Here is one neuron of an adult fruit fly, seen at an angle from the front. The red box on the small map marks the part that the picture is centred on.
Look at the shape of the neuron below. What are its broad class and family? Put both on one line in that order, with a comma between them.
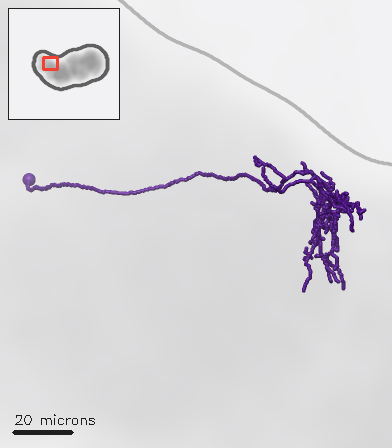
nerve-cord intrinsic neuron, hemilineage 03B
